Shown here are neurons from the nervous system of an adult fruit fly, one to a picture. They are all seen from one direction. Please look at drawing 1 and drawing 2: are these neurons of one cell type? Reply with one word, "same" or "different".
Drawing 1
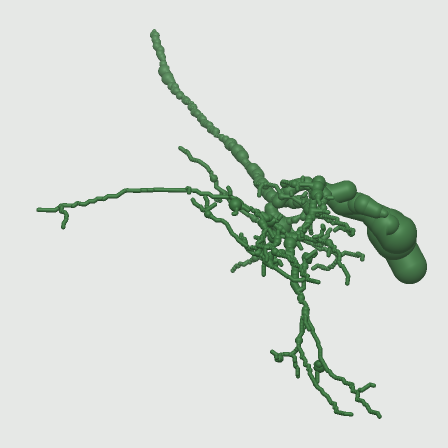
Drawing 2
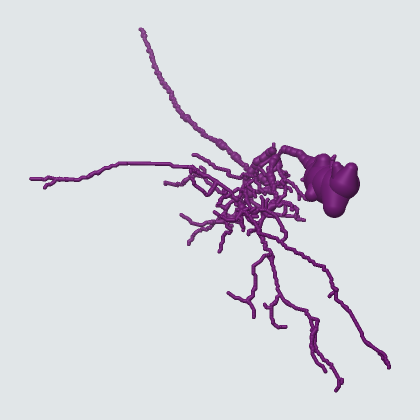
same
